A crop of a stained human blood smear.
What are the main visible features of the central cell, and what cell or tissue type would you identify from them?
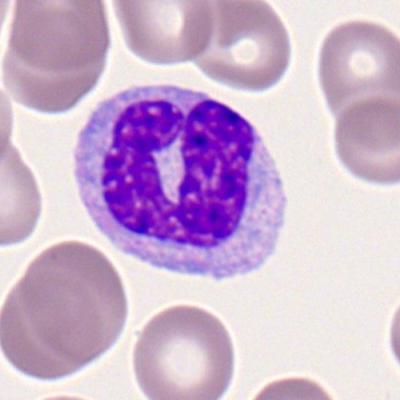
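First, the outline: a smooth oval. Second, the nucleus, folded into two lobes lying side by side around a pale central cleft. Third, the cytoplasm, which forms a moderate rim on all sides of the nucleus and holds fine, dust-like lilac granules. Last, the name: monocyte.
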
